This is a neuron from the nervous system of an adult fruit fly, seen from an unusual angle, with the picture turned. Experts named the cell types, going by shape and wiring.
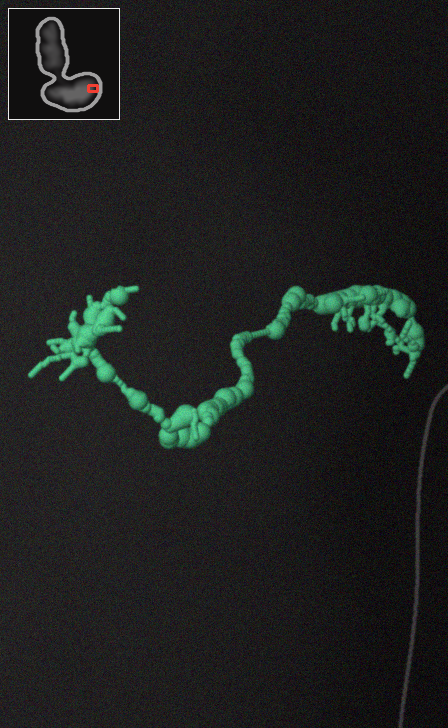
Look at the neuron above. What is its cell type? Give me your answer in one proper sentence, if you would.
Cell type L3 is what this neuron is.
